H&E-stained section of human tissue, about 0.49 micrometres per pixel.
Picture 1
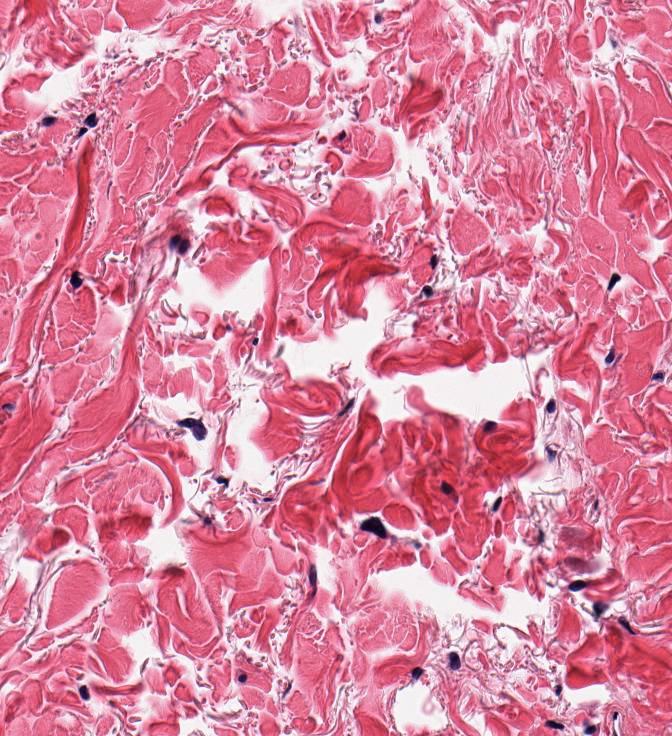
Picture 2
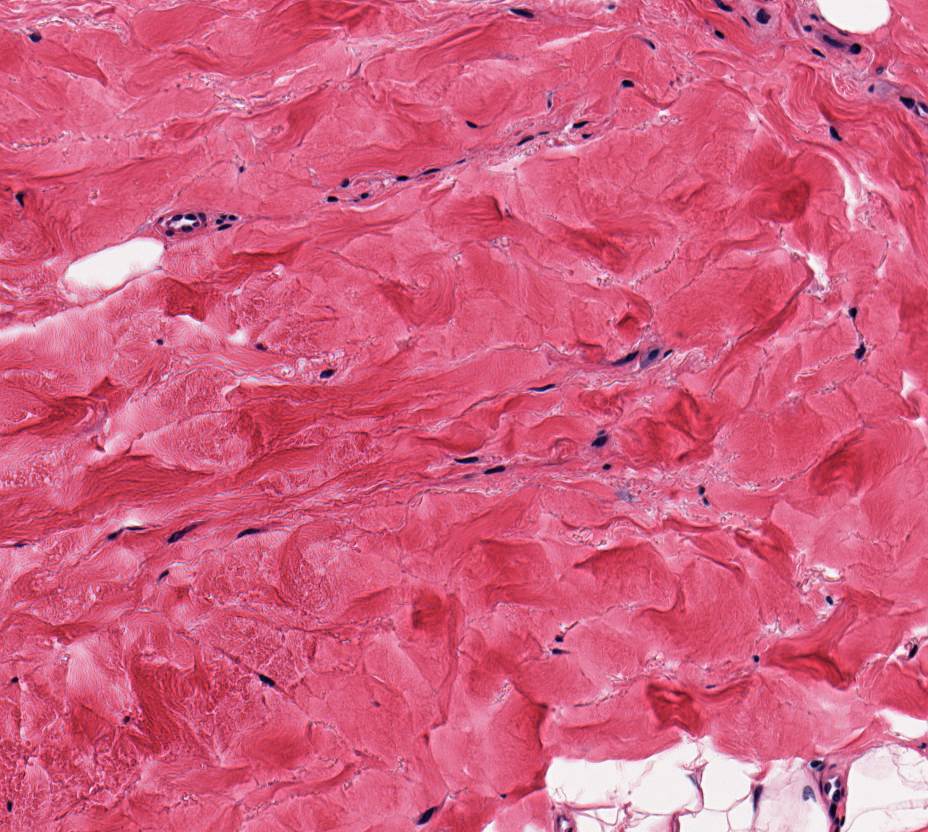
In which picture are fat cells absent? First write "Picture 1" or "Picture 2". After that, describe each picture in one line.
Picture 1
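Picture 1: No fat cells are present in the field.
Picture 2: A small group of adipocytes lies at the bottom right edge of the field.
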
